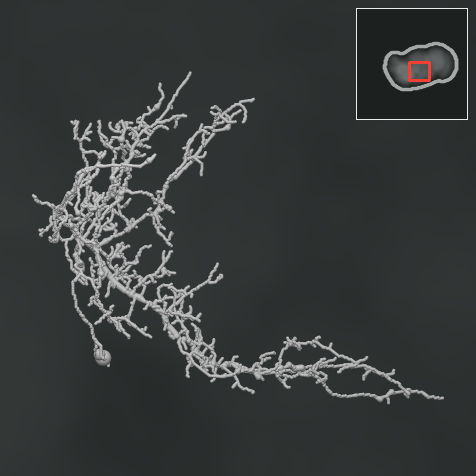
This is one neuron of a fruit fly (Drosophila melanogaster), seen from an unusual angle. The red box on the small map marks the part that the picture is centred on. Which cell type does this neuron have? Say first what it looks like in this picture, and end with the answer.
In this view it is about as wide as it is tall. Its broad class is central-brain intrinsic neuron. The cell type is CB2371.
